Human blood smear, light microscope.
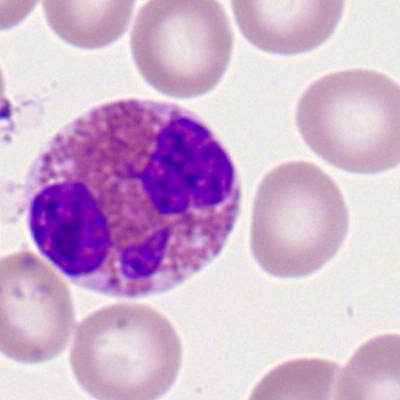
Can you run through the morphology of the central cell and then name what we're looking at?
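The cell's outline is round and smooth. Its nucleus is divided into separate lobes, the two largest sitting at the left and upper right. The chromatin is dark purple and clumped. Plentiful cytoplasm fills the space between and around the lobes. This is an eosinophil.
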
